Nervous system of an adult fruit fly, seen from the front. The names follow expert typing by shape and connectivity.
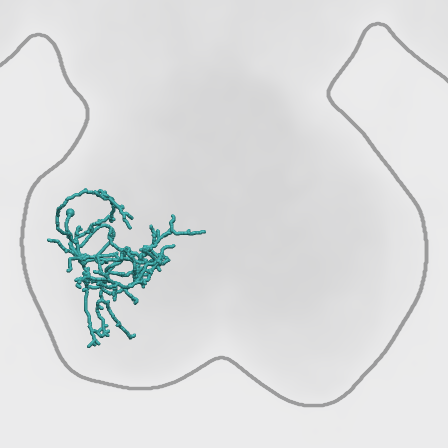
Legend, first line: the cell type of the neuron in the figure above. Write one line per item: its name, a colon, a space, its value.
cell type: IN03A078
